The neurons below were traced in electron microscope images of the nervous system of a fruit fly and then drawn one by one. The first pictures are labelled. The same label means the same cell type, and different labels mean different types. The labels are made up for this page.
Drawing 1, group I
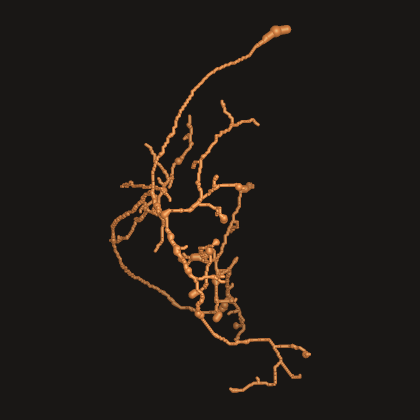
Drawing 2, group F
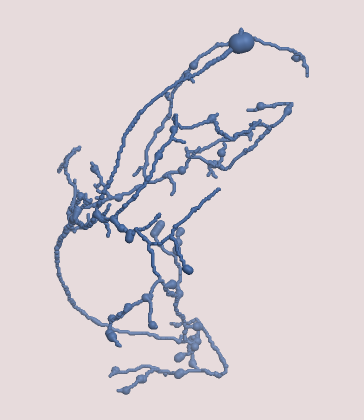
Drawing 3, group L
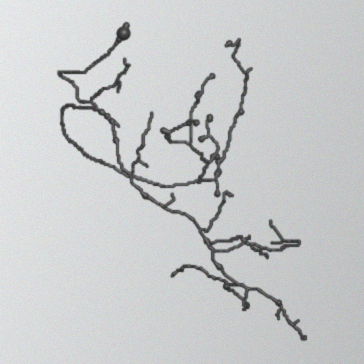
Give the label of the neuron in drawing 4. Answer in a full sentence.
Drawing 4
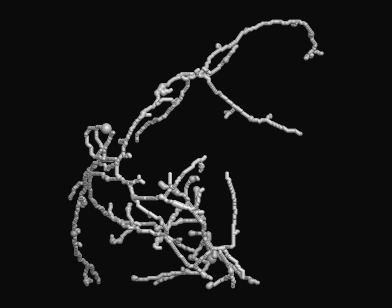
It belongs to group F.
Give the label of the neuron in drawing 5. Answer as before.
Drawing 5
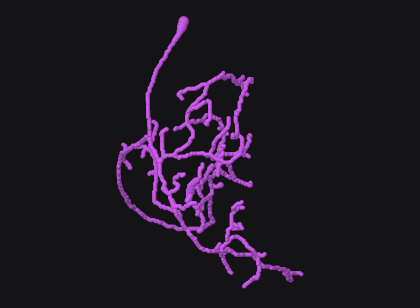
It belongs to group I.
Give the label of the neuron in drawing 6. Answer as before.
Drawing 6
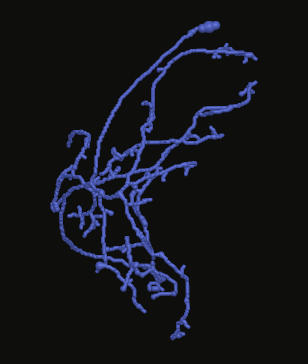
It belongs to group F.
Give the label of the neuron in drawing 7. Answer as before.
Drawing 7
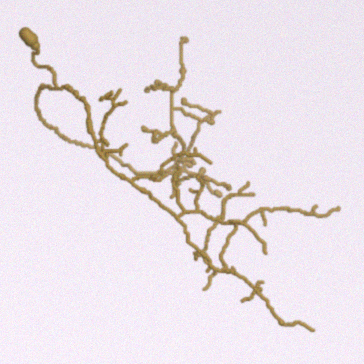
It belongs to group L.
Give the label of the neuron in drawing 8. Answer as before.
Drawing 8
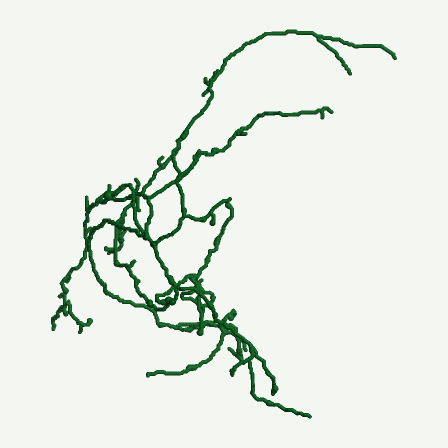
It belongs to group F.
